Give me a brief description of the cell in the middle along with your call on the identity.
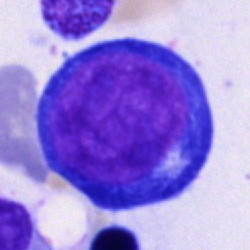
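At the lower right, beside the nucleus, a pale clear patch lies in the cytoplasm, which contains no granules. The chromatin is fine and even, without coarse clumps. Just above the upper left of the cell lies another nucleated cell, cut by the picture edge. The cell in the middle is a proerythroblast.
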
